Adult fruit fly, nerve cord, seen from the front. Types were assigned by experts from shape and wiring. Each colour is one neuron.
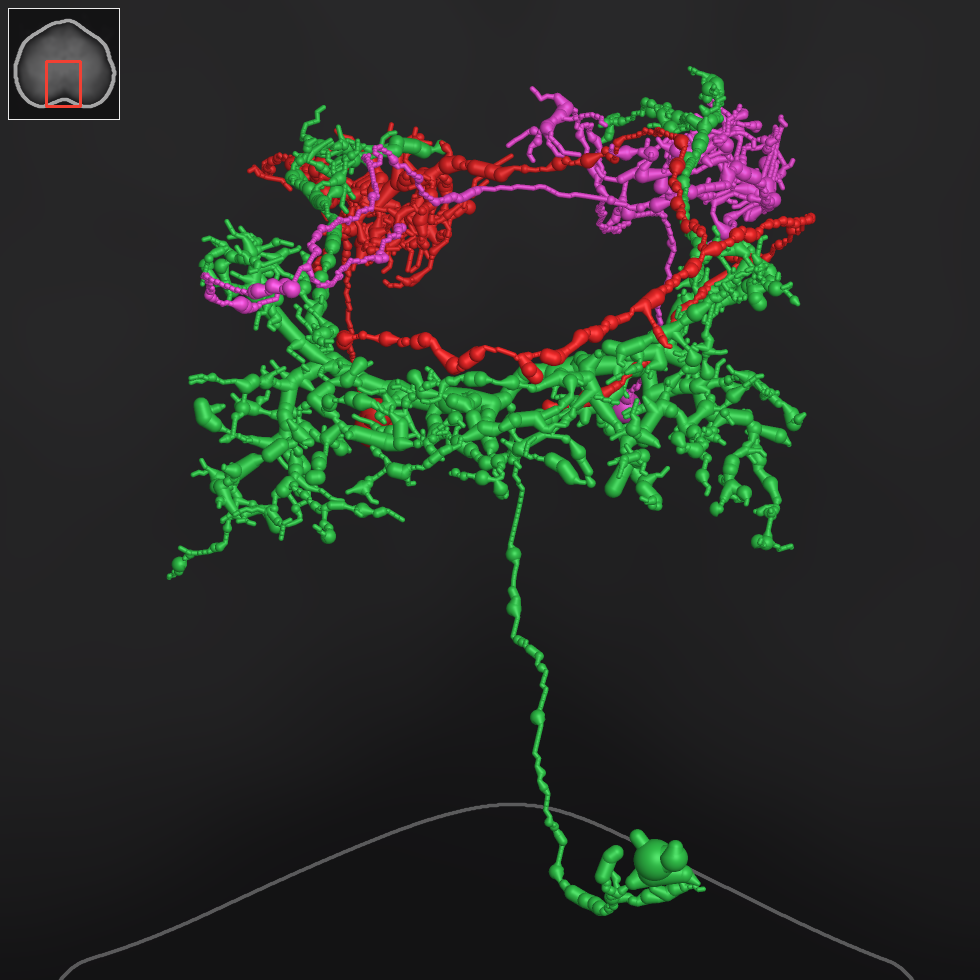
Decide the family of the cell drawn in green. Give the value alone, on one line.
hemilineage 00A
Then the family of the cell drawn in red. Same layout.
hemilineage 10B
